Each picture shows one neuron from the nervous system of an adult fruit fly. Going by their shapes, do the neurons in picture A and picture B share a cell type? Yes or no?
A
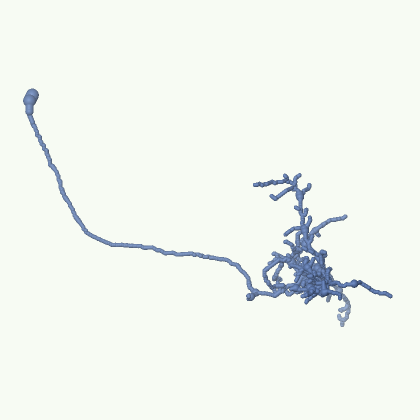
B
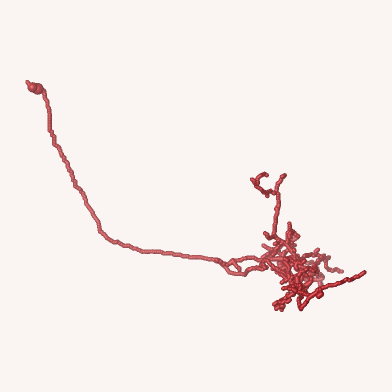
yes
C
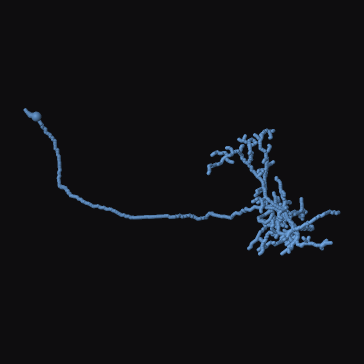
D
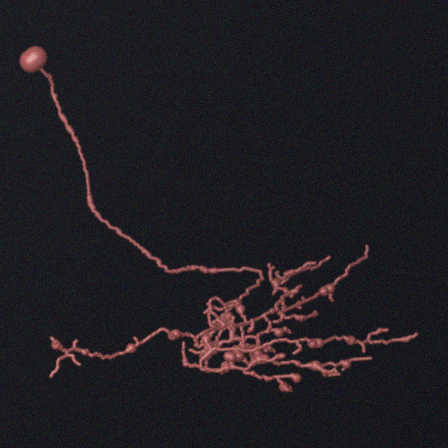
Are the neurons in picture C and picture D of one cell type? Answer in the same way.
no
